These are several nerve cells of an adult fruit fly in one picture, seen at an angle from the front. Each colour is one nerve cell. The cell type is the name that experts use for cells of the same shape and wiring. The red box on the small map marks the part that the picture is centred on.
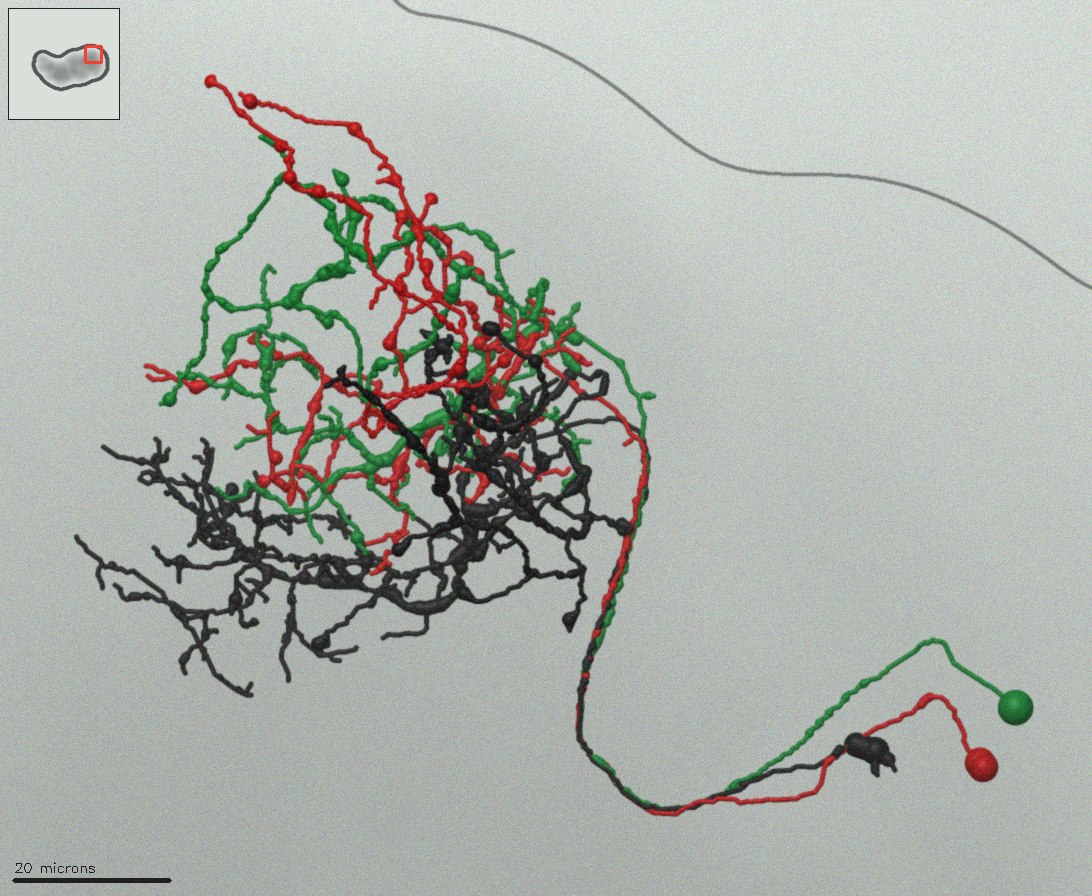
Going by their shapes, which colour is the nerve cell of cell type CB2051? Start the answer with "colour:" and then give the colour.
colour: red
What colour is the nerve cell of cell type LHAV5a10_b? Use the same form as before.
colour: black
